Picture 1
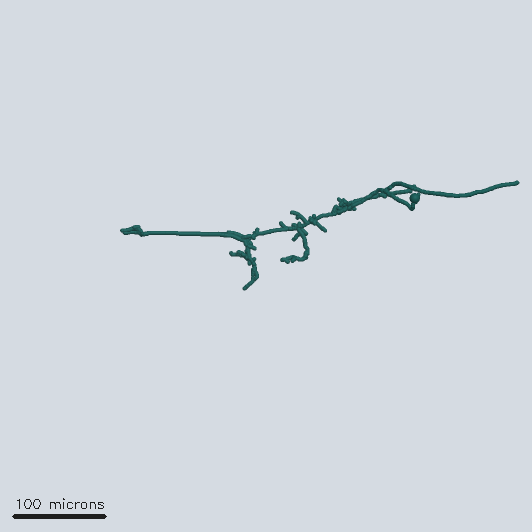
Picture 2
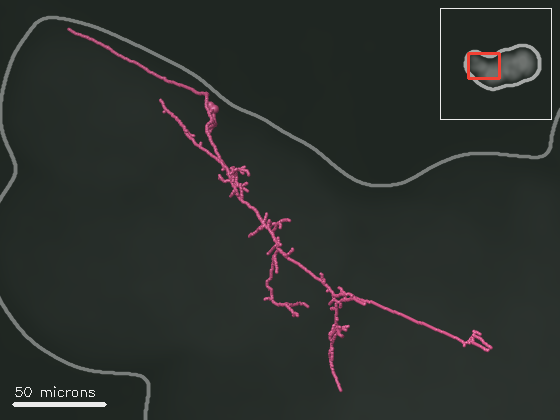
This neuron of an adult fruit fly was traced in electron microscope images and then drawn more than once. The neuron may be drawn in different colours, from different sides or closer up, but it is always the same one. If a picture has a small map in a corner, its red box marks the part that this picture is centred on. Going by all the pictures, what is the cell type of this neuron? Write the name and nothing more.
ENXXX226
